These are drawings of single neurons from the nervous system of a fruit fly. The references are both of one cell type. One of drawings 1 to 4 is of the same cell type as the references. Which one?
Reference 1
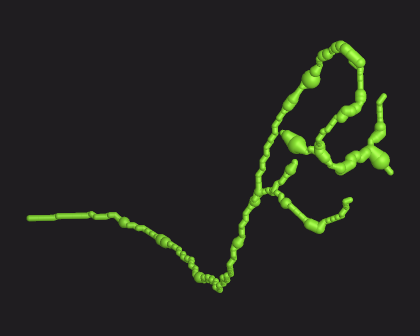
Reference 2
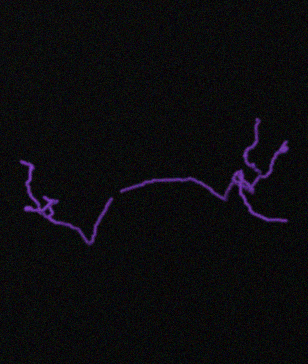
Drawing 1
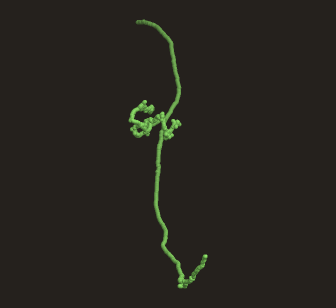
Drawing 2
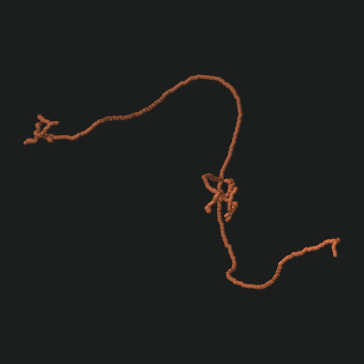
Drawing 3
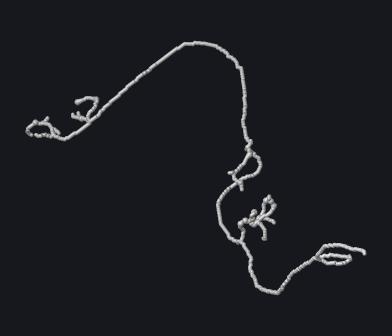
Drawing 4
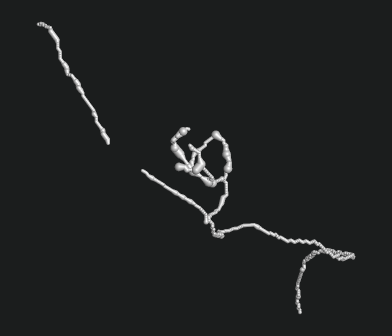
Drawing 1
